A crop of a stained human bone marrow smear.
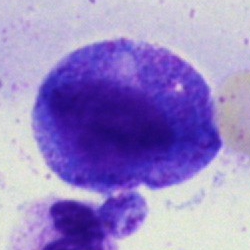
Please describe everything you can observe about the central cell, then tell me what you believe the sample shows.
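A dark purple nucleus sits in deep blue-violet cytoplasm, its border blending softly into the surrounding cytoplasm. Fine purple granules are scattered through that cytoplasm. Just above the nucleus lies a paler zone. This is a promyelocyte.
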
